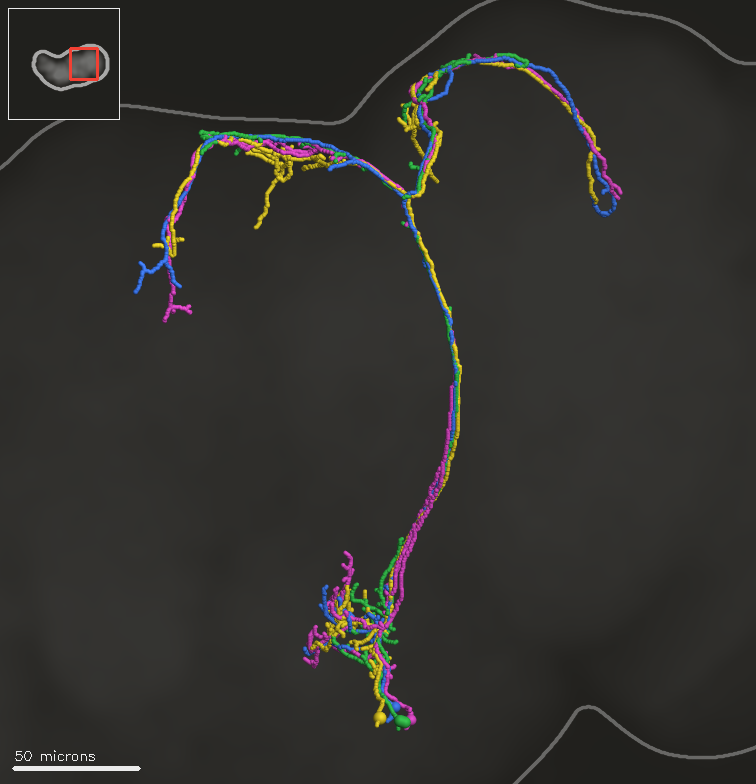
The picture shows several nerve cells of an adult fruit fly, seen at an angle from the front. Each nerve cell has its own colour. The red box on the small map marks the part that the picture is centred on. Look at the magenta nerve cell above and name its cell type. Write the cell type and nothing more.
FLA009m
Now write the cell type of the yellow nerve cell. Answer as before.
FLA005m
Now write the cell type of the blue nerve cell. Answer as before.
FLA004m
